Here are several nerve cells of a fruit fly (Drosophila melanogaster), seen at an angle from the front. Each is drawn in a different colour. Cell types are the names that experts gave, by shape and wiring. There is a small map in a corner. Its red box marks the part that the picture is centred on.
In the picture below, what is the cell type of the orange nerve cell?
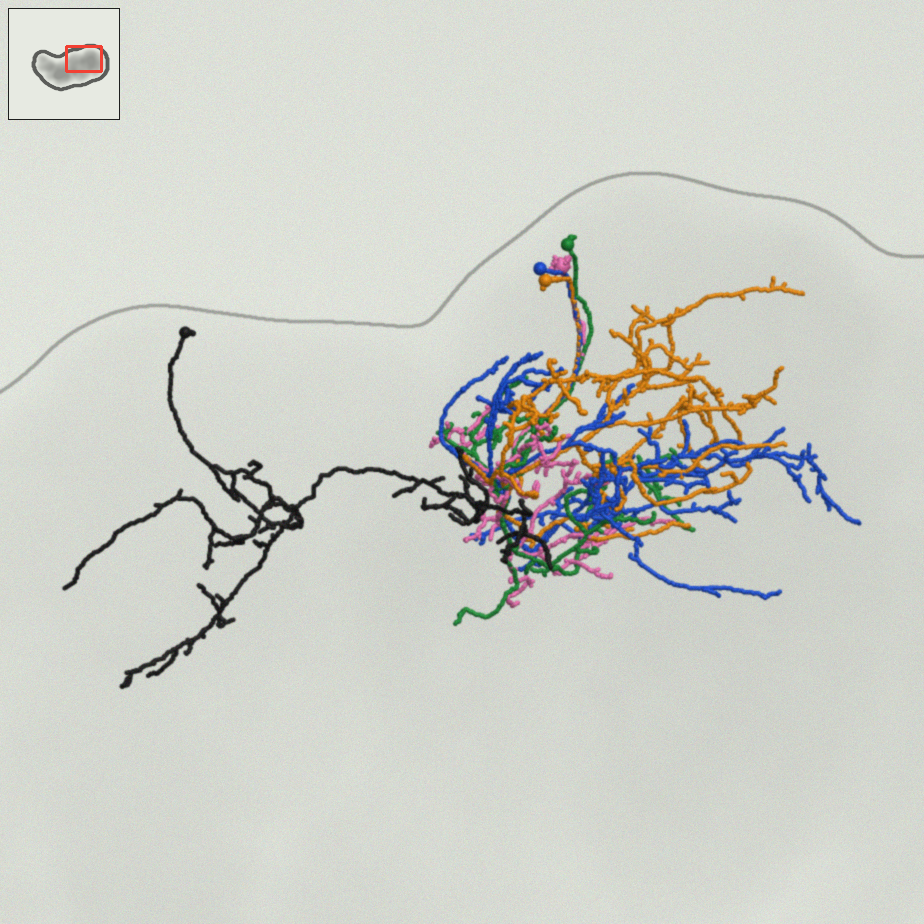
LHPD5e1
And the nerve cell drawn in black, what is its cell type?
SMP429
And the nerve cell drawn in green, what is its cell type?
SMP428_a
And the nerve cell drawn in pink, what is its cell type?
SMP428_b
